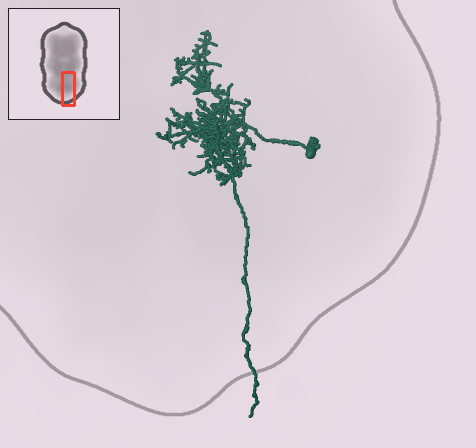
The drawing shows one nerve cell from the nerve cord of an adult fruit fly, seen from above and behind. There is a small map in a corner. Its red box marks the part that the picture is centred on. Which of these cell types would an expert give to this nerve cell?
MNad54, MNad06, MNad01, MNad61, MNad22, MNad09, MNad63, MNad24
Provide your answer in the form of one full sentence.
The cell type for the nerve cell is MNad01.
